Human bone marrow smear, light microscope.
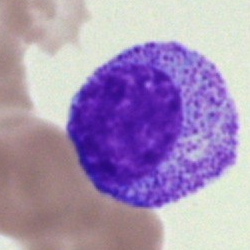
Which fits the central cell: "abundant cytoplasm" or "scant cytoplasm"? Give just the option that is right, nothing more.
Abundant cytoplasm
